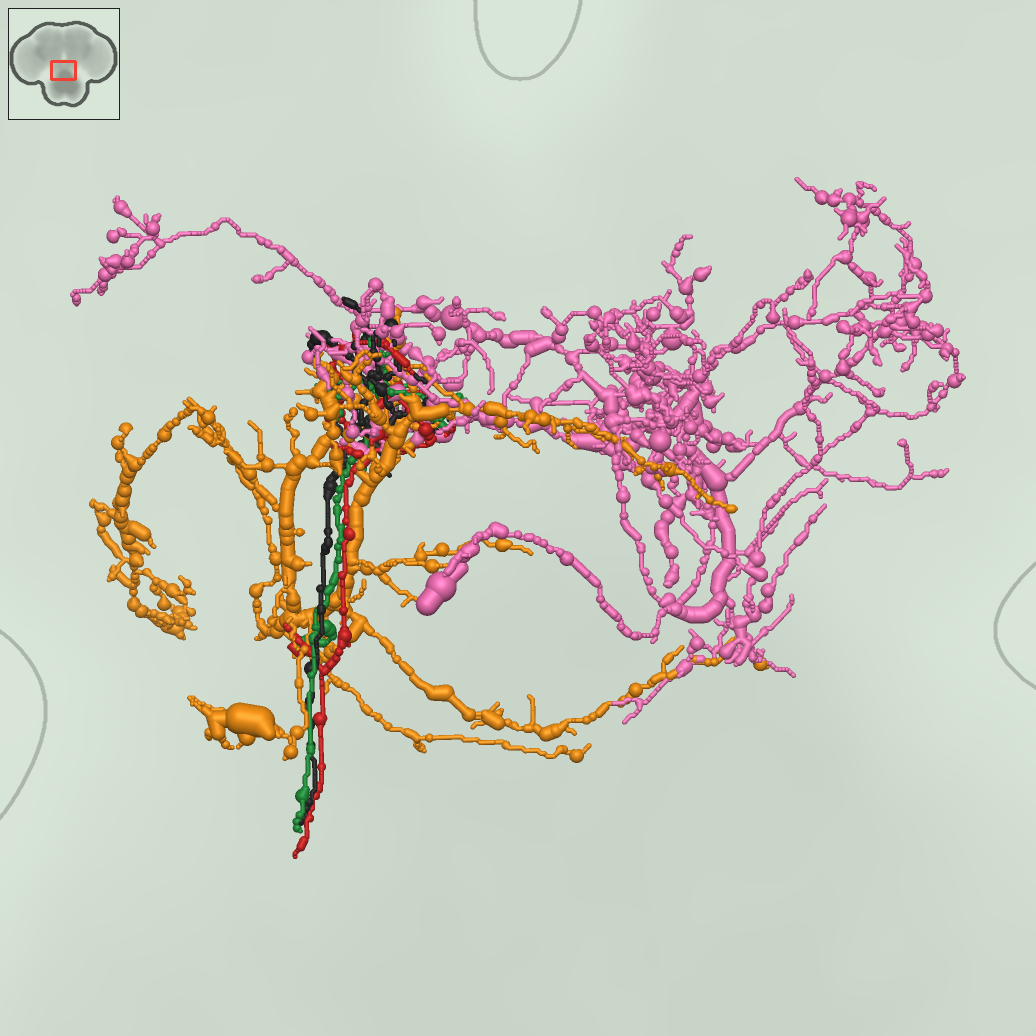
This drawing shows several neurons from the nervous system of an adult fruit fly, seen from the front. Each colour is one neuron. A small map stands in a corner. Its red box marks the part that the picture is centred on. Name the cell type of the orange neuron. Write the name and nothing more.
GNG215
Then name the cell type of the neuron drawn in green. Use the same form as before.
LB3d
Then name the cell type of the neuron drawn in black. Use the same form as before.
LB3b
